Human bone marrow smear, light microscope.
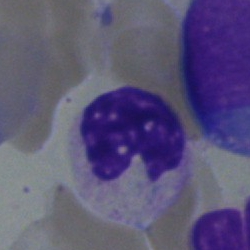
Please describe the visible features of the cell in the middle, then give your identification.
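See how the kidney-shaped nucleus, notched along its lower edge, sits high, with most of the cytoplasm beneath it. Its chromatin is dark purple and coarsely clumped, with small pale spots between clumps. The cytoplasm holds faint, fine lilac granules. That's a band neutrophil.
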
